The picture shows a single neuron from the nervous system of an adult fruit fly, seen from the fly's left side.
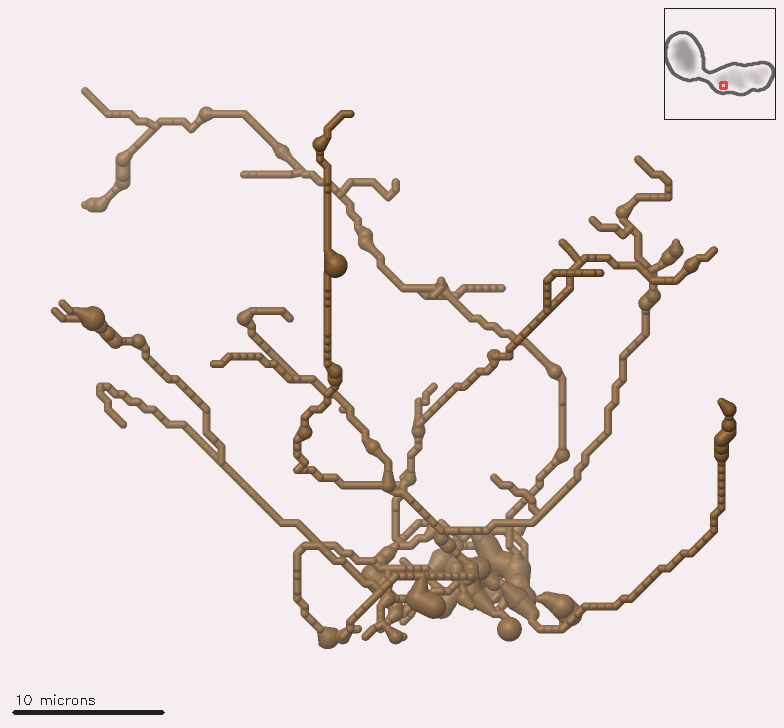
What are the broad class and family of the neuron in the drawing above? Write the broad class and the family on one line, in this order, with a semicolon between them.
nerve-cord intrinsic neuron; hemilineage 01B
